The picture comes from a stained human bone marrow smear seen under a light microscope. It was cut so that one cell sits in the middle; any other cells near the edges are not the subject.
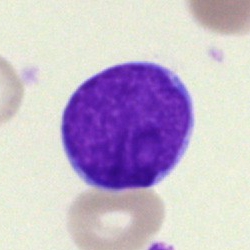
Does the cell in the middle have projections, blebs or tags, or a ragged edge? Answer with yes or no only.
No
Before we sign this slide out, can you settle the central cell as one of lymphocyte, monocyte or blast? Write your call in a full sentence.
The centrally located cell in the crop is a blast.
